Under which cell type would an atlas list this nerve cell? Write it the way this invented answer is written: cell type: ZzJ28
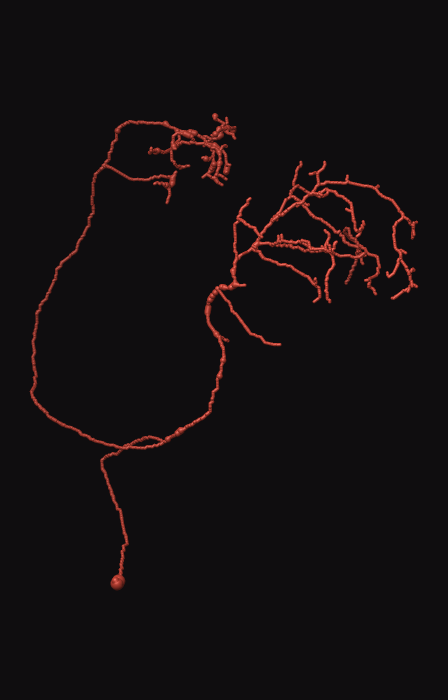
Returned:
cell type: SLP240_b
